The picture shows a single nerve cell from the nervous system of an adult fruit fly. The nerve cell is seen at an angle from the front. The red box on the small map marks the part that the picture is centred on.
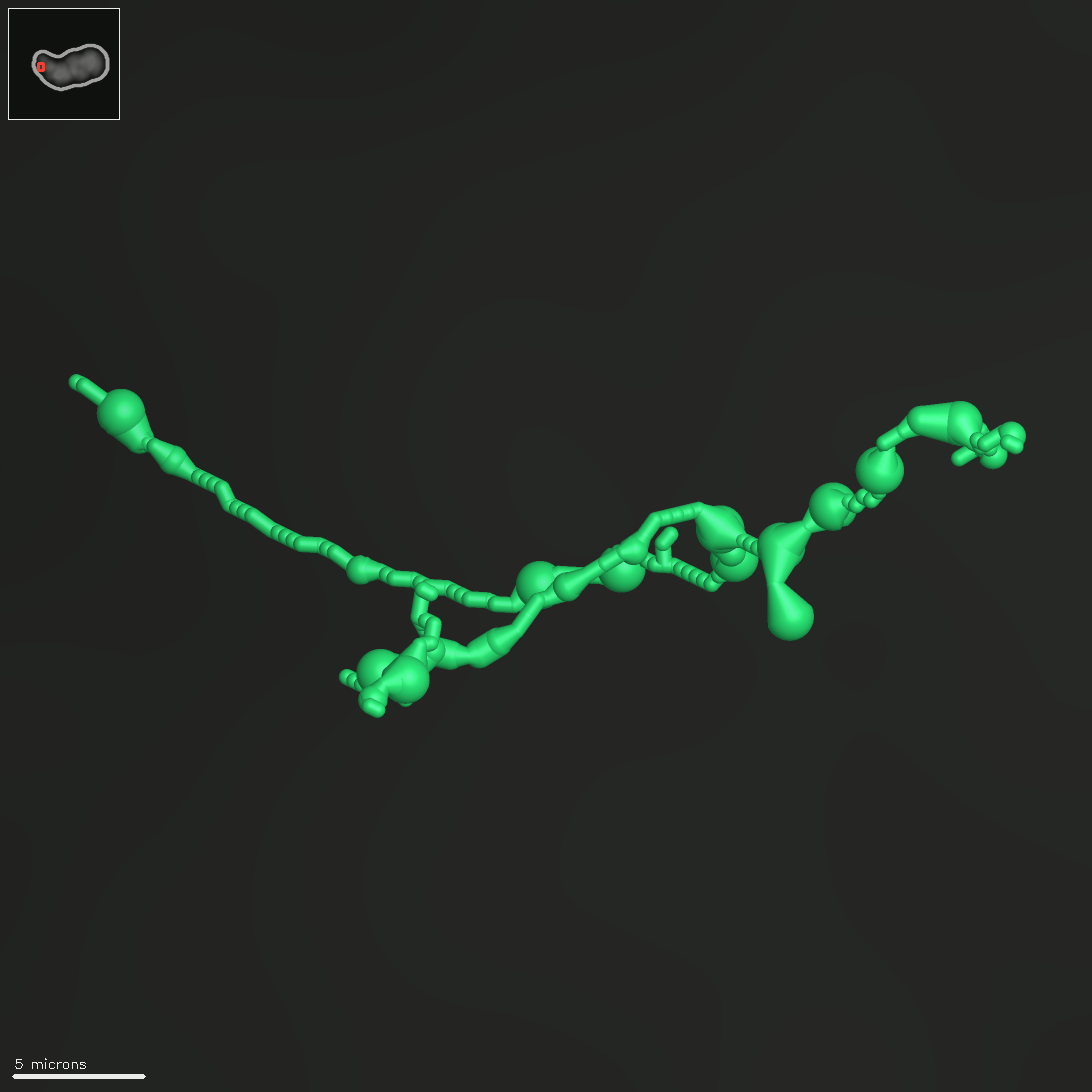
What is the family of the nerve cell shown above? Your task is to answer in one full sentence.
As its family, the nerve cell has class mechanosensory tactile.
